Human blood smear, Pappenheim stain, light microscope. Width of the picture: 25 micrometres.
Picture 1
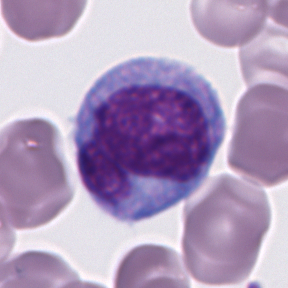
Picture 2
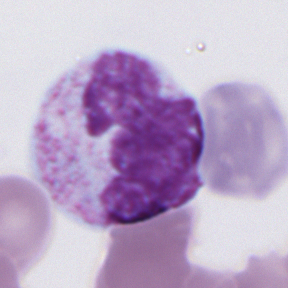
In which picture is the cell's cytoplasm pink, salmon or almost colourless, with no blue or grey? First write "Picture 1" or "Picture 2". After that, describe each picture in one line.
Picture 2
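What picture 1 shows: The cytoplasm is stained blue.
What picture 2 shows: Pale, nearly colourless cytoplasm fills the left part of the cell.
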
